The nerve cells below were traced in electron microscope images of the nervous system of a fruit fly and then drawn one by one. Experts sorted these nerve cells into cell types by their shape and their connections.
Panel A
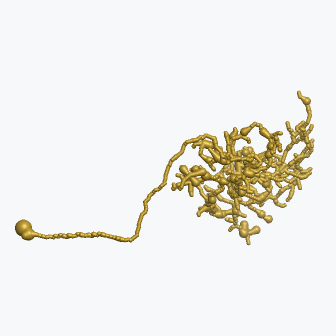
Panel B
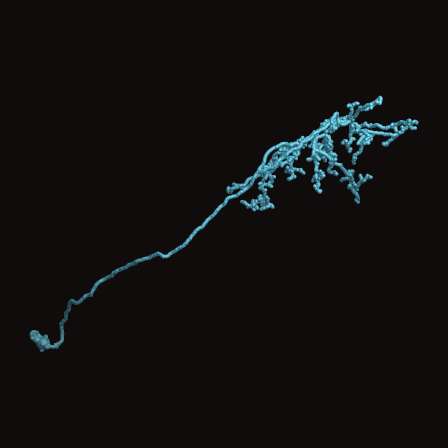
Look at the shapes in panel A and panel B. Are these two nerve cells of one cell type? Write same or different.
different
